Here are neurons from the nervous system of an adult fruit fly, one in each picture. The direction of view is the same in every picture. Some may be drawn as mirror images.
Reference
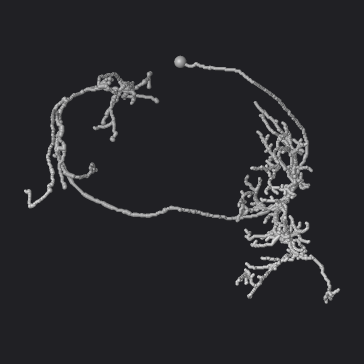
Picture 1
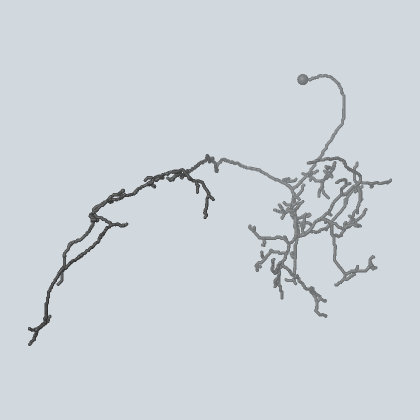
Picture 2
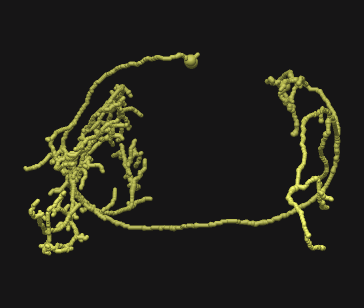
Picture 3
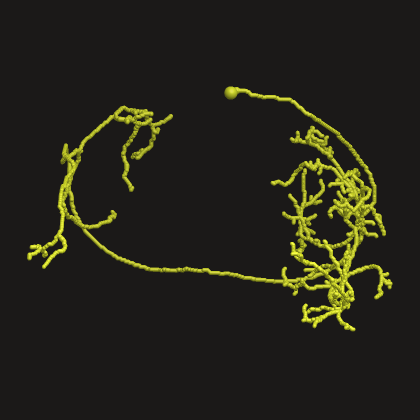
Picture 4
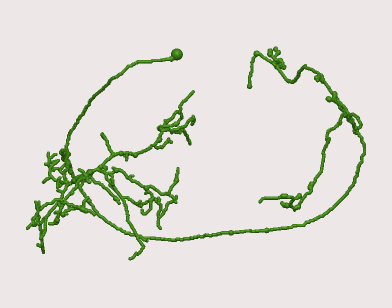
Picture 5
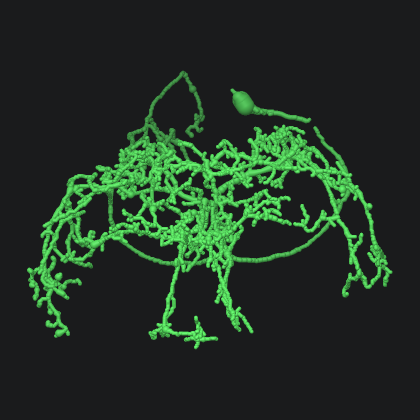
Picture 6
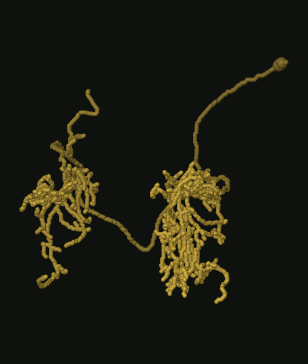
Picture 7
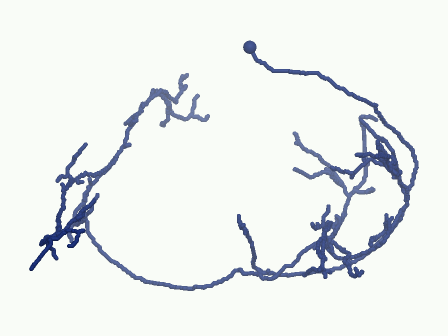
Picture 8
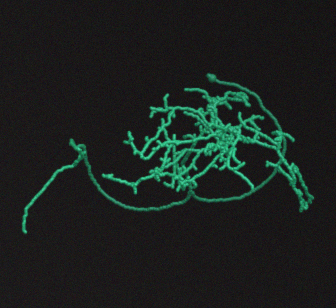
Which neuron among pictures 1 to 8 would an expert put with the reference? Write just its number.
3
